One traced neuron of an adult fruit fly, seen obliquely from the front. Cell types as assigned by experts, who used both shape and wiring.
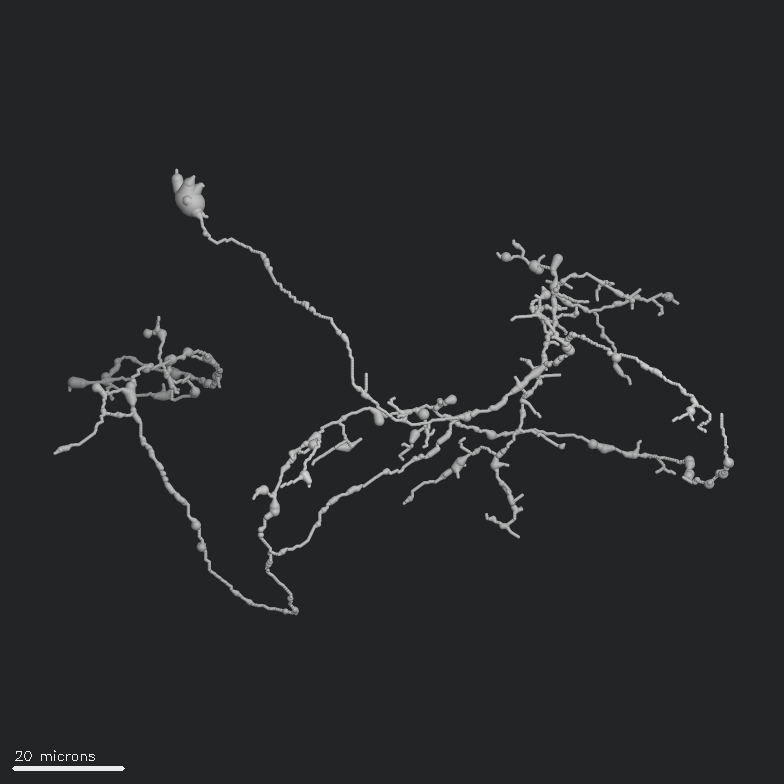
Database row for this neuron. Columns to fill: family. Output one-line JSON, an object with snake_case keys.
{"family": "hemilineage SMPad3"}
